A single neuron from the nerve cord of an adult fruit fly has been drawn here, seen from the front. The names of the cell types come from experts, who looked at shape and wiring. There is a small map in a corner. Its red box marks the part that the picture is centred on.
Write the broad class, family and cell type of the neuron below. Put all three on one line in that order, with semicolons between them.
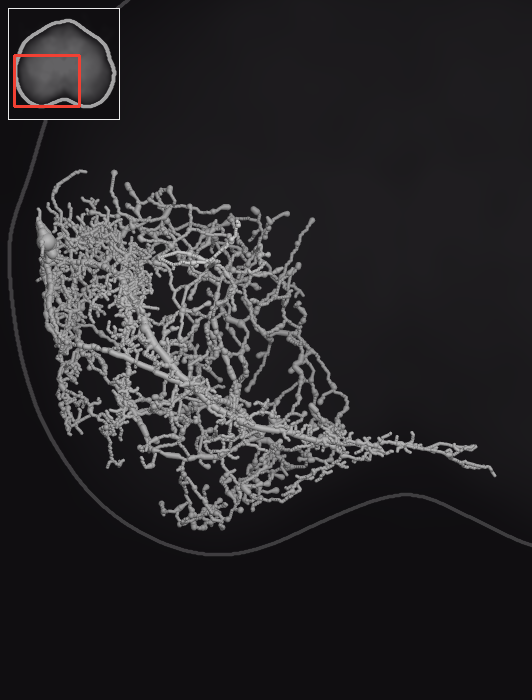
nerve-cord intrinsic neuron; hemilineage 09A; IN09A001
